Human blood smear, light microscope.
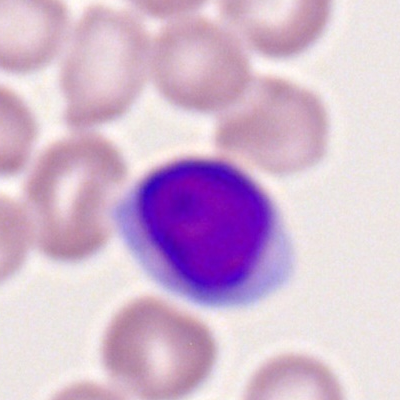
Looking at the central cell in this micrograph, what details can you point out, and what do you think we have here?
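Tapering, pointed extension of cytoplasm on the left side. Nucleus occupies most of the cell; chromatin stains a dense, dark purple. Cytoplasm pale blue. This is a lymphocyte.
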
